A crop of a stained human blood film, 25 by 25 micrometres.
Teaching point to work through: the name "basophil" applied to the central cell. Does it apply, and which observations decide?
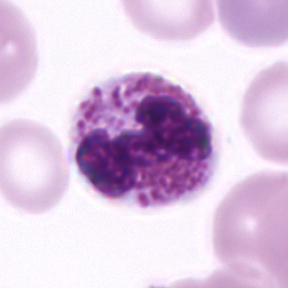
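The nucleus can be made out as two lobes, and its chromatin is dark purple and densely clumped.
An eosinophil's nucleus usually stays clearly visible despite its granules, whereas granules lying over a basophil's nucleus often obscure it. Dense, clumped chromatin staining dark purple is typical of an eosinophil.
The cell is an eosinophil, and the name basophil does not fit it.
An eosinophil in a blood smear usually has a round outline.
This cell's outline is round and smooth.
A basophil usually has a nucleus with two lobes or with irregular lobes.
The two-lobed nucleus taken on its own would therefore suit either name. Coarse, round, reddish-purple granules pack the cytoplasm, which is pale pink between them, and the cell measures about 12 micrometres across.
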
